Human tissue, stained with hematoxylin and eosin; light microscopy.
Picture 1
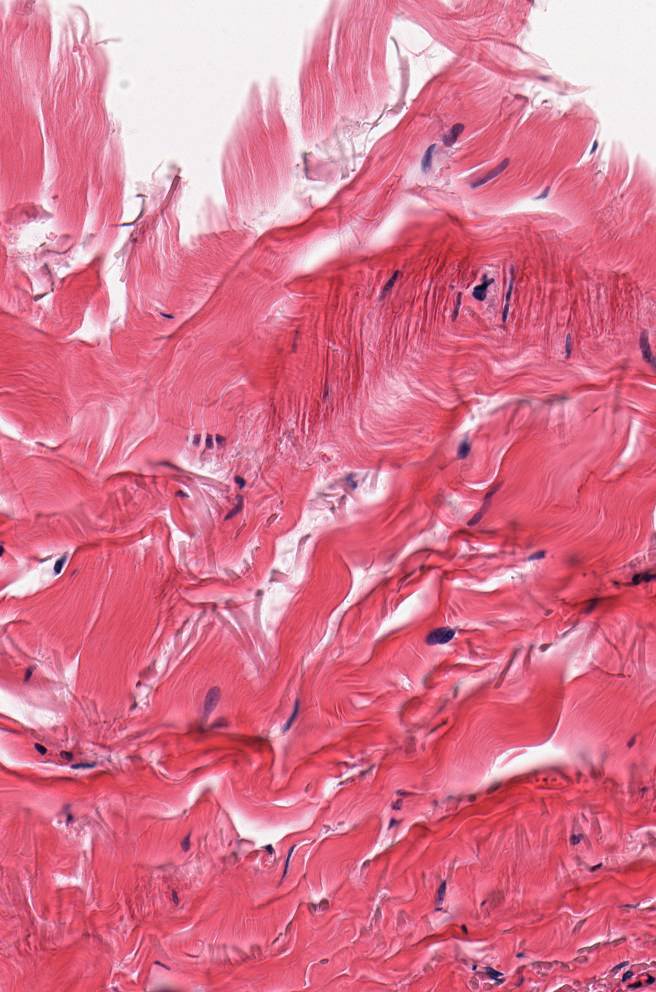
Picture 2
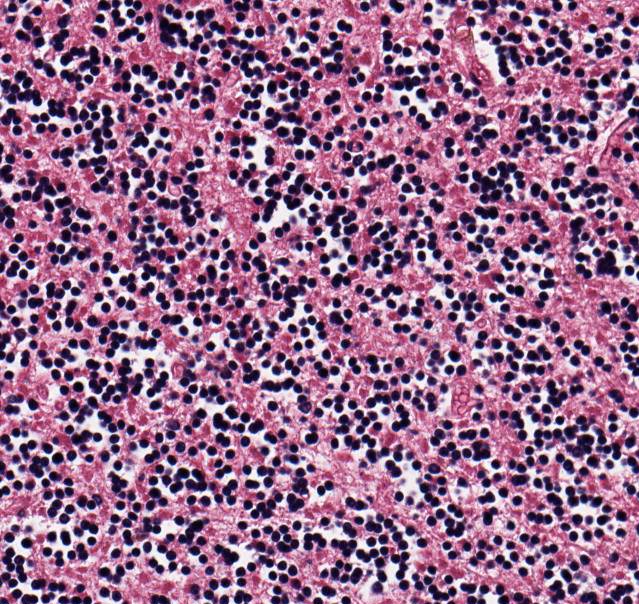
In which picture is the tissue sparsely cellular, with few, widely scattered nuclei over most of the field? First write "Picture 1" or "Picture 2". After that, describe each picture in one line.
Picture 1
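Picture 1: Nuclei are sparse and widely scattered among the collagen bundles.
Picture 2: Densely packed small cells fill the whole field evenly, without layers, lobules or other organised units.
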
